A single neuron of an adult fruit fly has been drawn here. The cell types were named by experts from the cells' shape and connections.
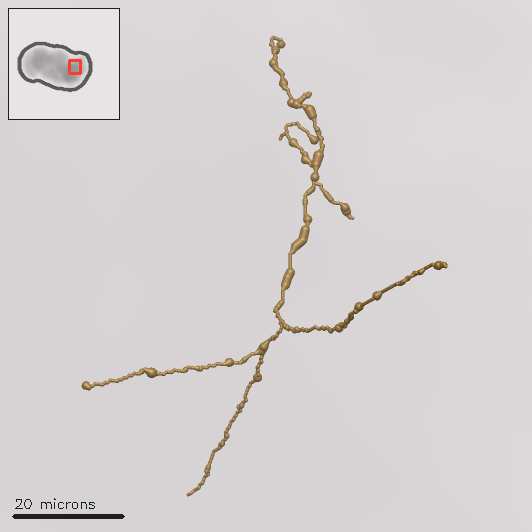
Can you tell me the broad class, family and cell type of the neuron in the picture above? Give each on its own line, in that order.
sensory neuron entering the nerve cord
class mechanosensory proprioceptive
SNpp50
